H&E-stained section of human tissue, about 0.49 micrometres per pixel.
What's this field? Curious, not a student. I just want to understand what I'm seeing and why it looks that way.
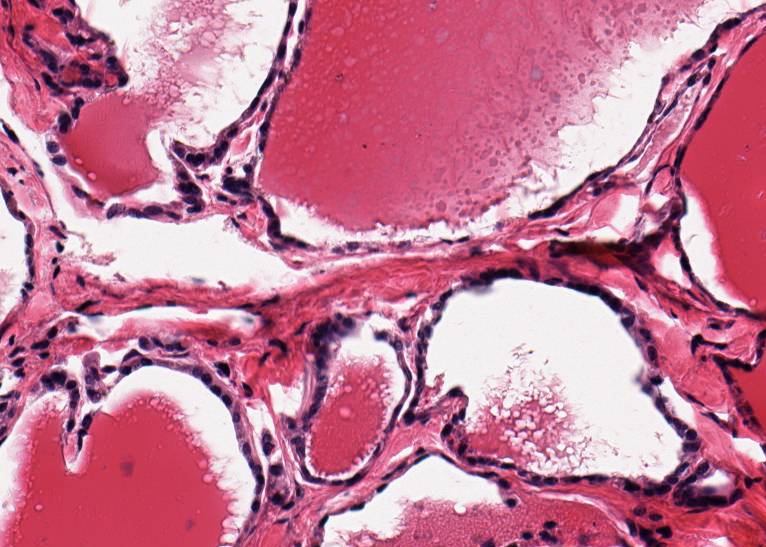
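Thyroid follicle fills this field: large, rounded to irregular follicles separated by thin partitions, each lined by a single layer of flattened to low cuboidal cells, most holding homogeneous bright pink colloid.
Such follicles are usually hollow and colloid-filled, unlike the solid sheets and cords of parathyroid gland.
Small clear round vacuoles dot the colloid, mostly near its edges.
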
